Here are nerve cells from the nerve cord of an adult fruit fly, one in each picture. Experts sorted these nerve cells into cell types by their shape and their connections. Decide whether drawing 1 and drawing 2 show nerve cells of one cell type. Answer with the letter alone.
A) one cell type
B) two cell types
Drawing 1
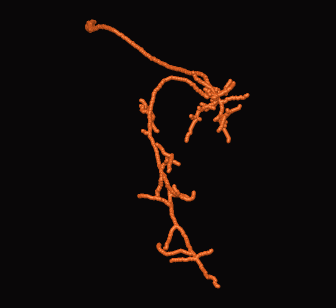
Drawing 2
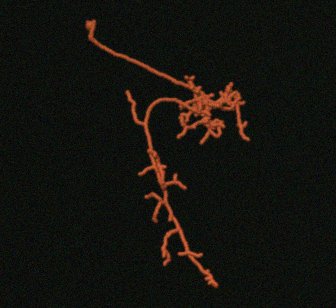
A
